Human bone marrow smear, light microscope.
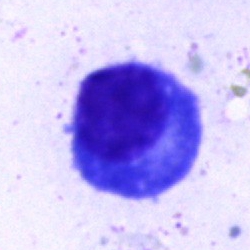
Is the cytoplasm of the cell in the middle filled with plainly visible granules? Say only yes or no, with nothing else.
No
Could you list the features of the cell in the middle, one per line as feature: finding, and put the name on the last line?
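Outline: roughly round, as I see it
Nucleus: dark purple, darker than the cytoplasm around it
Cytoplasm: a deep, intense blue
Crescent: paler cytoplasm beside the nucleus, on its lower right side
Name: plasma cell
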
